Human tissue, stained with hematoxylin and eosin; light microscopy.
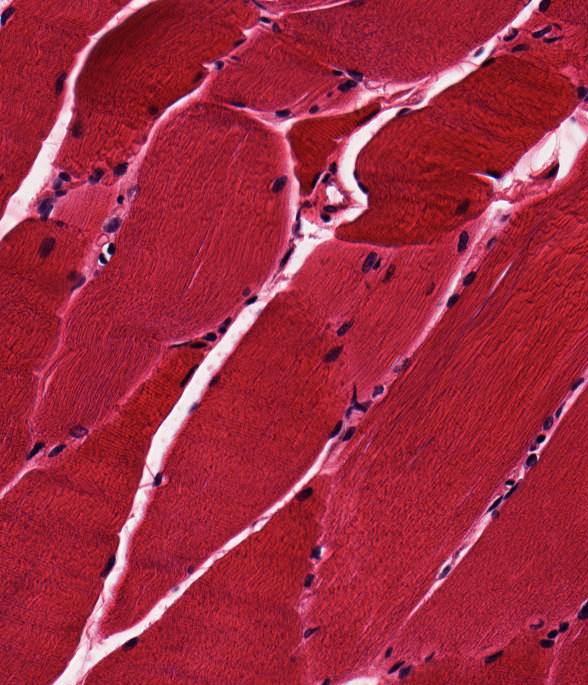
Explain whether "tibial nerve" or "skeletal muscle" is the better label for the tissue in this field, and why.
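The answer is skeletal muscle.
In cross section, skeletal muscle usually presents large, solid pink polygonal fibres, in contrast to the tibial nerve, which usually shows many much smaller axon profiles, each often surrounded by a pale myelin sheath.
Here, fine cross-striations are visible within the red cytoplasm of the fibres, and their dark oval nuclei lie at the edges, beneath the fibre surface, not centrally. Near the top right, a few fibres stain darker red than their neighbours. No adipocytes are present.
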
